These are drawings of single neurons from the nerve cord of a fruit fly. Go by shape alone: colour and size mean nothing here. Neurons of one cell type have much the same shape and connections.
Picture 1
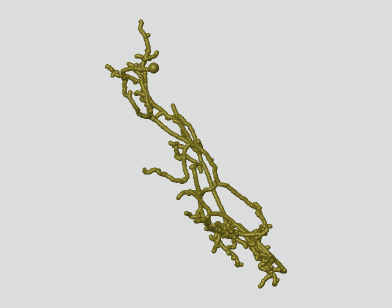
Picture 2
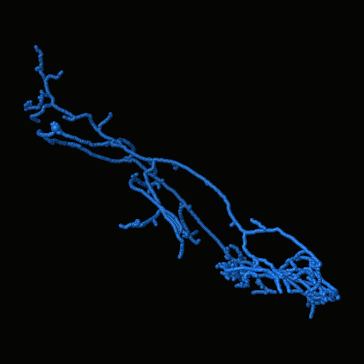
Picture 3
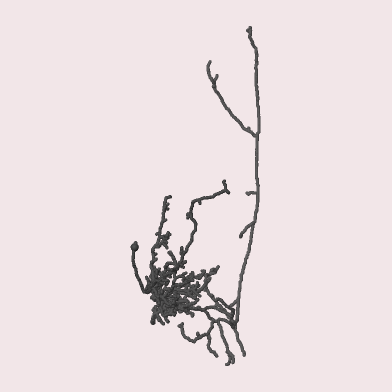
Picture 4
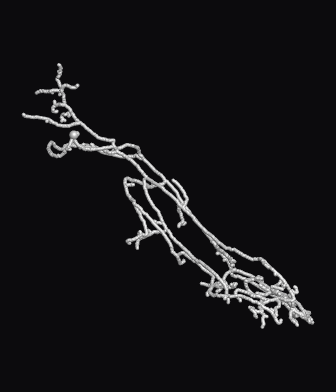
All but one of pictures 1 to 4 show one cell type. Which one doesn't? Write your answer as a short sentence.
Picture 3 is the odd one out.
